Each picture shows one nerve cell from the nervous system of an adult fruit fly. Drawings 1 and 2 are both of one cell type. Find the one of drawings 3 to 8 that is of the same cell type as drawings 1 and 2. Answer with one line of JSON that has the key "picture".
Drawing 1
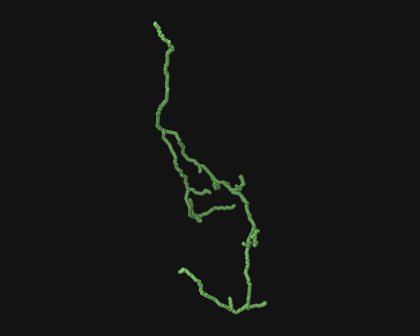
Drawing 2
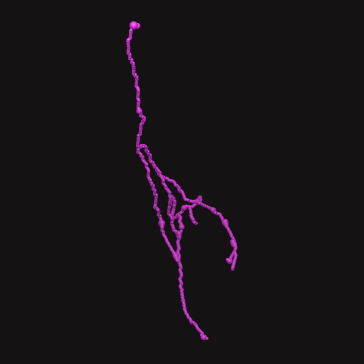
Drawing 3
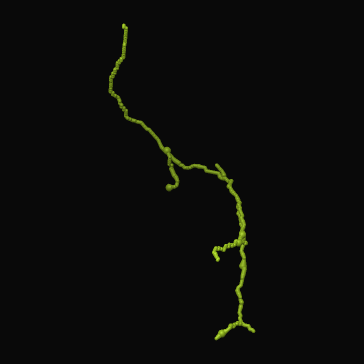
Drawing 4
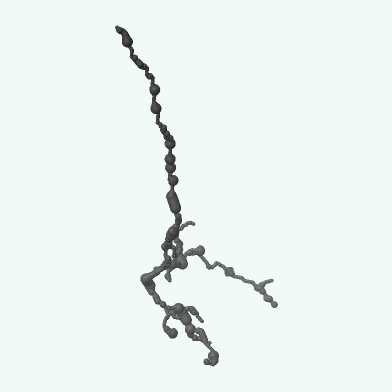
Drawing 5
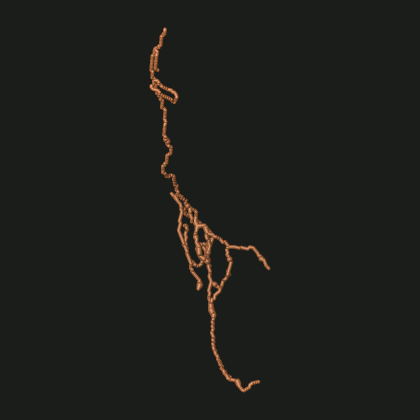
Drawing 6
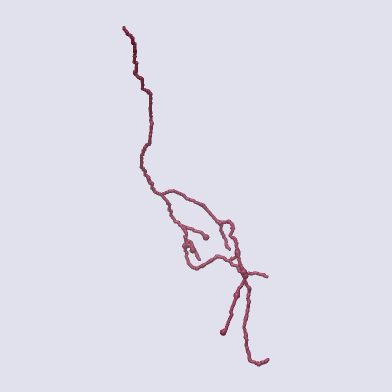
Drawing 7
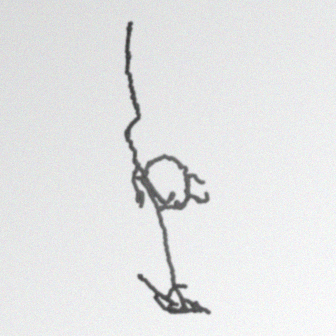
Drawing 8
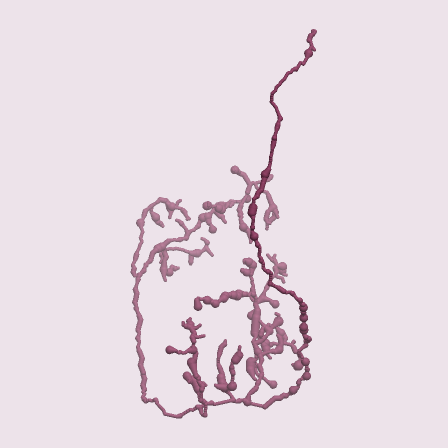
{"picture": 3}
